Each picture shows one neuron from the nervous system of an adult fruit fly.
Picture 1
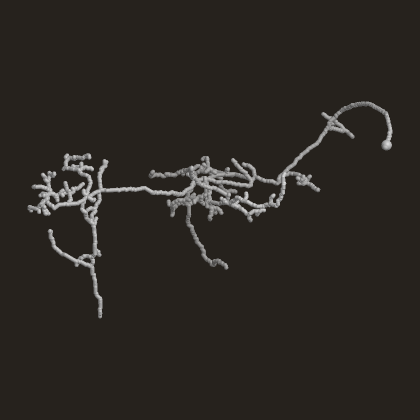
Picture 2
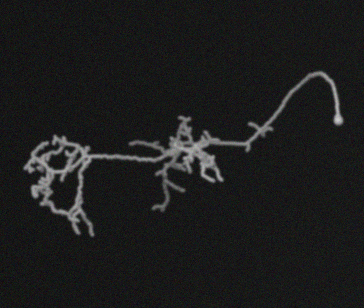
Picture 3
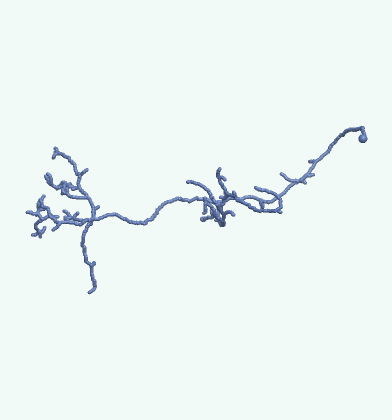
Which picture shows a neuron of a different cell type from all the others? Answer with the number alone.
3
